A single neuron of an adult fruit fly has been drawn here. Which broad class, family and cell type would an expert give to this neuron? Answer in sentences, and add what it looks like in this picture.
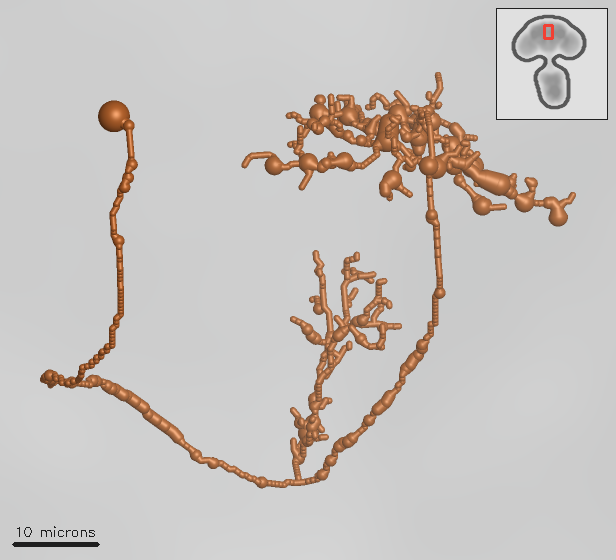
It is a central-brain intrinsic neuron. Its family is called class CX. It is of cell type vDeltaG. The cell body is at the upper left of the picture. From left to right in the picture it spans about 65 microns. Dozens of branch ends can be seen.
